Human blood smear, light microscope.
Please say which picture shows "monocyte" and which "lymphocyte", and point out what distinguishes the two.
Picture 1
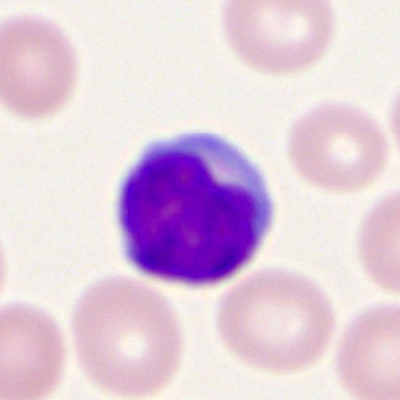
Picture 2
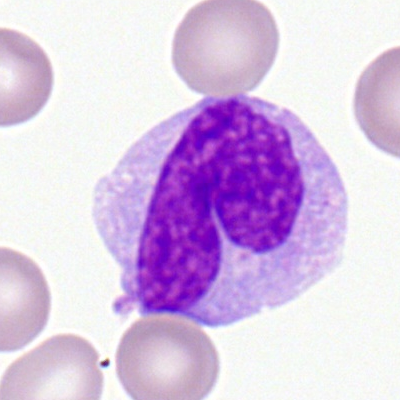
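Lymphocyte: picture 1. Monocyte: picture 2. Nucleus: in picture 1 it fills most of the cell, with a shallow notch at upper right; in picture 2 it is folded into a curved, bean-like shape with a deep cleft.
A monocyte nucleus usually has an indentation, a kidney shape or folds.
Chromatin, picture 1: dense, dark purple.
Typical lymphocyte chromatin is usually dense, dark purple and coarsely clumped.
Nucleoli, picture 2: none visible.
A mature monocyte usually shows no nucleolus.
Cytoplasm: picture 1 a scant pale blue rim, most visible at upper right; picture 2 abundant, pale greyish-lilac, with very fine, faint pinkish granules.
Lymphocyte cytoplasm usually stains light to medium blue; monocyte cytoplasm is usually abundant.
Outline: both roughly round, picture 1 slightly uneven at the edges, picture 2 slightly irregular with a small bleb at lower left. Picture 2: red cells touch the top and bottom edges.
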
